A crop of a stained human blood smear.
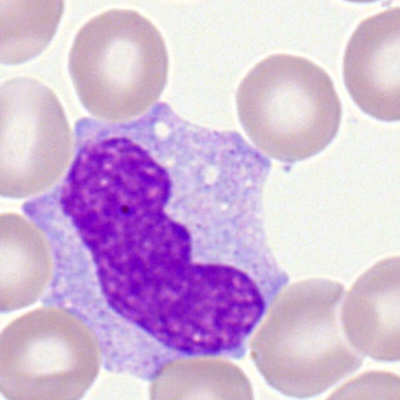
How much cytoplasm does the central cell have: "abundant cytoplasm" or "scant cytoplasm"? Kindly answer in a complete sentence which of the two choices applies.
A wide area of cytoplasm encircles its nucleus.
